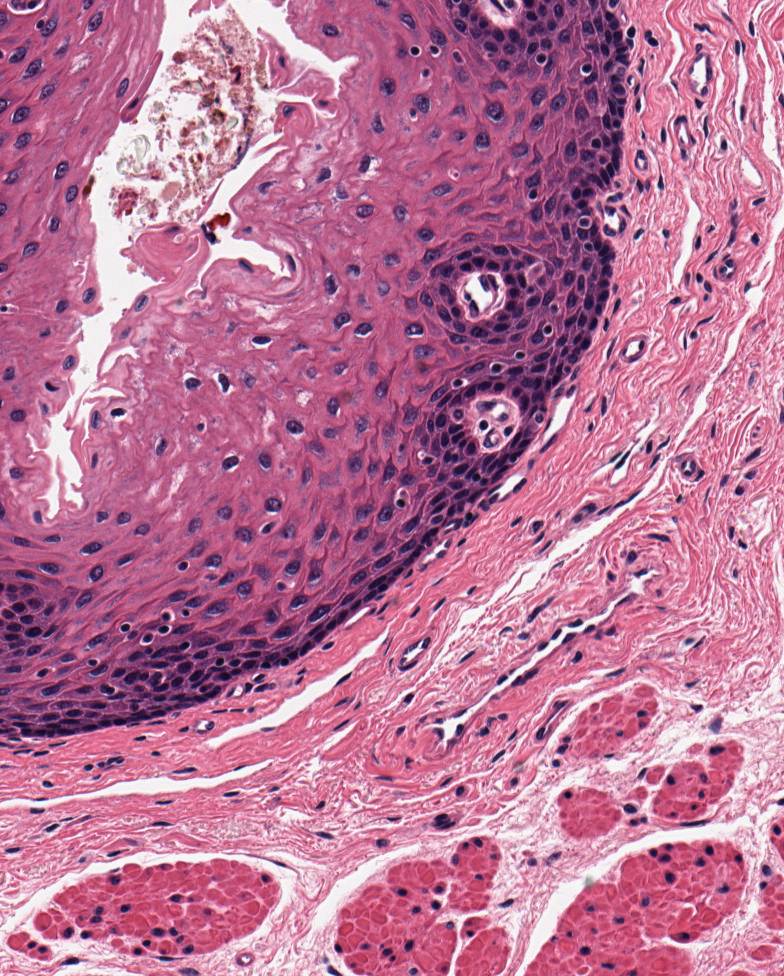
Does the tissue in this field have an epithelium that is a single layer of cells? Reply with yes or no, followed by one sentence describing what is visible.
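No. The epithelium is stratified squamous, and its flattened surface cells toward the upper left still contain nuclei.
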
